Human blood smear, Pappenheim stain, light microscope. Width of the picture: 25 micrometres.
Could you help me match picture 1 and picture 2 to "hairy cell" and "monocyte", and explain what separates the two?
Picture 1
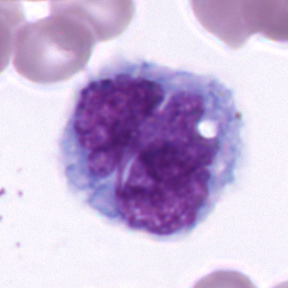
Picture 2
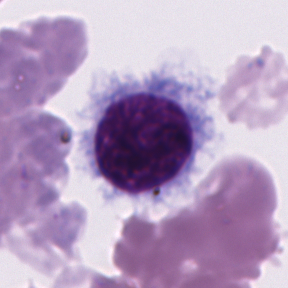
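Of the two pictures, the first shows a monocyte and the second a hairy cell. The monocyte measures about 16 micrometres across.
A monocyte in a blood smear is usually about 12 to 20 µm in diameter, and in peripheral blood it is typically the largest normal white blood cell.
Its nucleus fills about 70% of the cell's area and is folded into several irregular lobes separated by pale clefts, with no nucleoli visible.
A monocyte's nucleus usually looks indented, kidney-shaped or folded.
In the hairy cell, the chromatin is dark purple and coarsely mottled rather than smooth, and a single small dark dot lies at the lower edge of the nucleus. The outlines differ: the monocyte is rounded without distinct surface projections, whereas the hairy cell's cytoplasm ends in fine, hair-like, ragged projections all around the cell. The cytoplasm is pale greyish-blue in the monocyte and pale blue in the hairy cell, where it forms a rim surrounding the nucleus on all sides. No granules are seen in the hairy cell's cytoplasm. The monocyte contains one small, round, clear vacuole at the right edge of its nucleus. Red cells lie near the monocyte without touching it, while large, pale pink, irregular masses lie to the left, right and below the hairy cell.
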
